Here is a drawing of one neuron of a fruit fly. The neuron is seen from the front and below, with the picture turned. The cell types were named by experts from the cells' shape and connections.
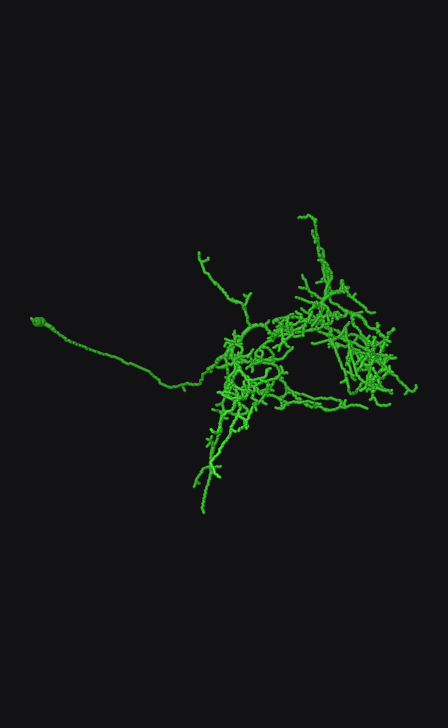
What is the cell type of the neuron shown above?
CL152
